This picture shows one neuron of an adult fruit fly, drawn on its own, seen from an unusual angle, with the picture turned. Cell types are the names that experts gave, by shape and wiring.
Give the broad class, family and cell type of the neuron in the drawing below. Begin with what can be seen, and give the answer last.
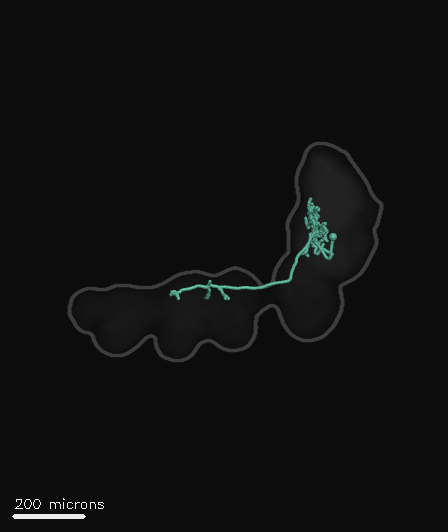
The cell body can be seen on the right of the picture. From left to right in the picture it spans about 450 microns. This is a descending neuron. Its family is hemilineage LB12. The cell type is DNg92_b.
